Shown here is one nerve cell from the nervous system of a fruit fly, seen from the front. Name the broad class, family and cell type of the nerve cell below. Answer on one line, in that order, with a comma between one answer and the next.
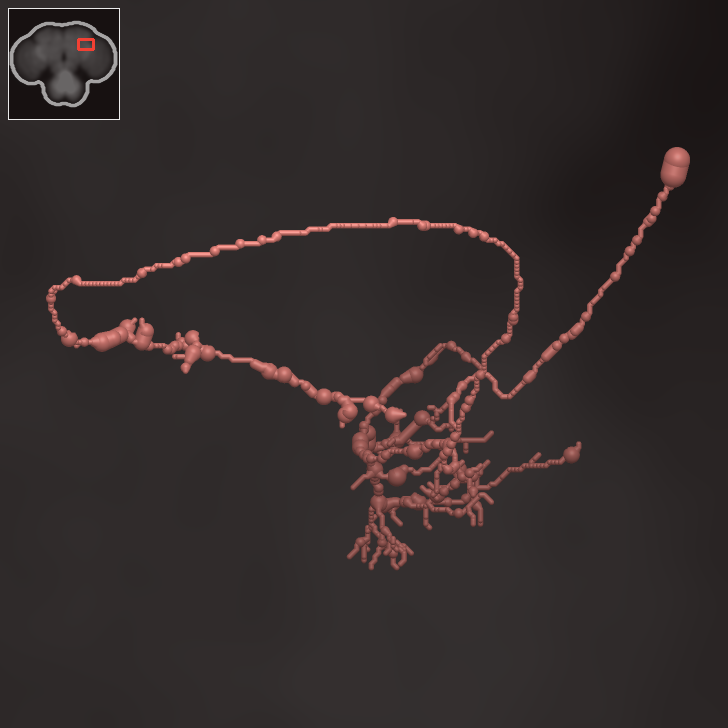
visual projection neuron, hemilineage VPNd3, LC6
